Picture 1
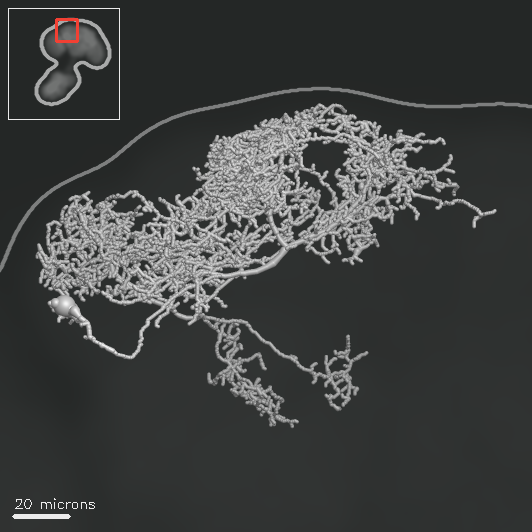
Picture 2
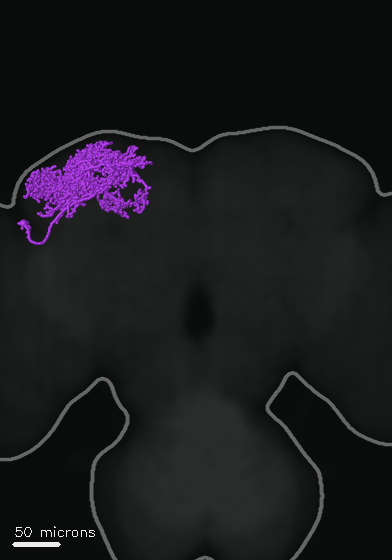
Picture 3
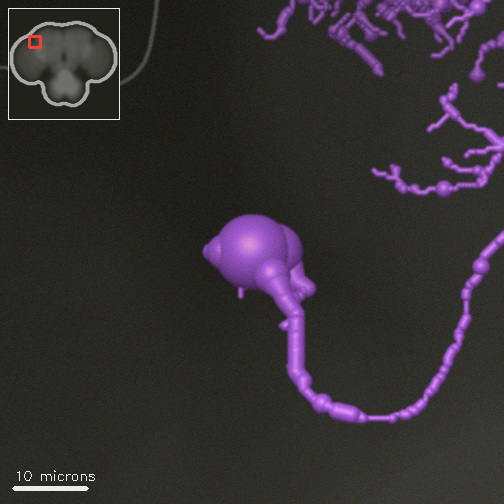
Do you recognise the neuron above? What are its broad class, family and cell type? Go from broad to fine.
central-brain intrinsic neuron; LHCENT; LHCENT1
